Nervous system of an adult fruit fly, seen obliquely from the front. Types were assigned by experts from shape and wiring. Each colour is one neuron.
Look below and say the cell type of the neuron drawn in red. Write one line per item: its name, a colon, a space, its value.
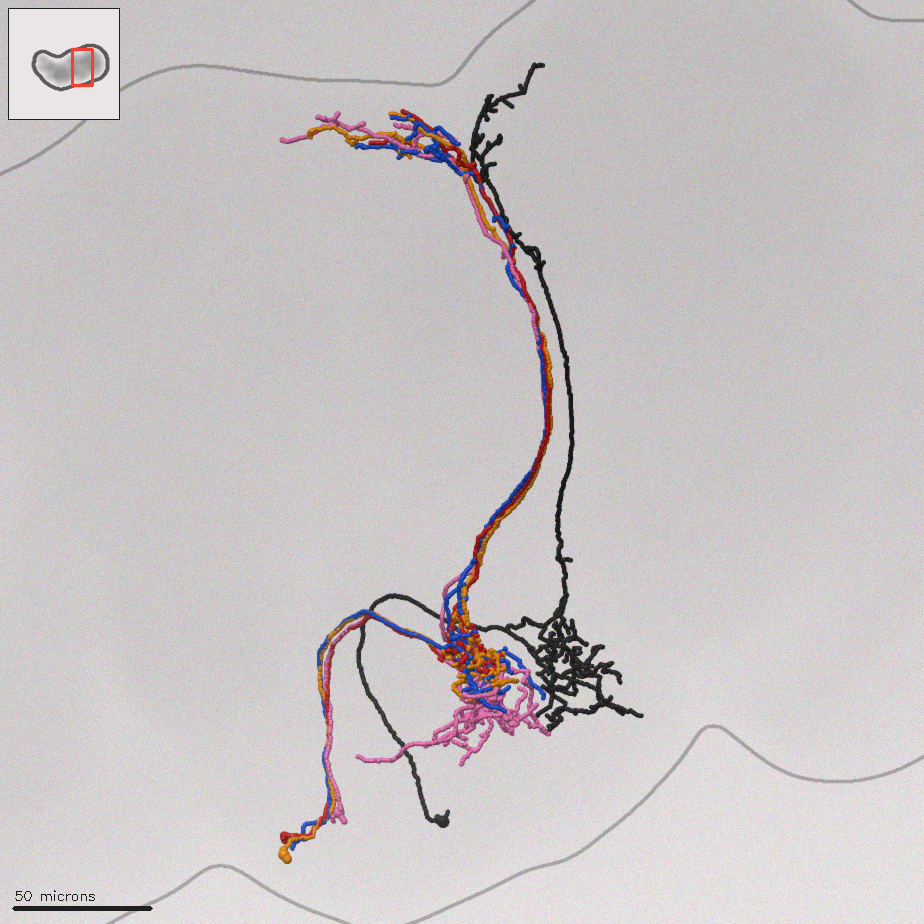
cell type: PRW033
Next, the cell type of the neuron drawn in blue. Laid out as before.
cell type: PRW037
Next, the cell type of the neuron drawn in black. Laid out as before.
cell type: PRW041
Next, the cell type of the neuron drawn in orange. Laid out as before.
cell type: PRW034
